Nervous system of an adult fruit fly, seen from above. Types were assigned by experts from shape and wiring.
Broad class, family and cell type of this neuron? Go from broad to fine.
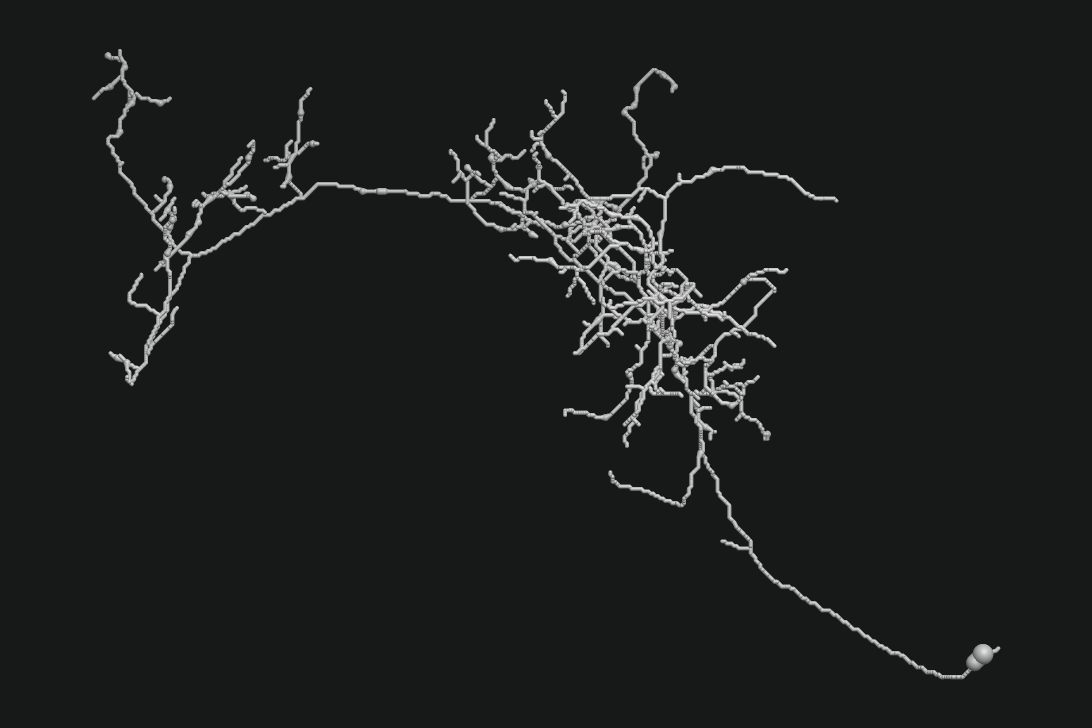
central-brain intrinsic neuron; hemilineage DL2_dorsal; SMP182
